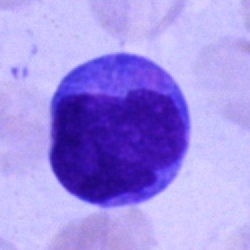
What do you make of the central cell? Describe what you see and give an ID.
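A round, smooth outline encloses a nucleus that fills most of the cell. The nuclear outline is irregular, indented along its upper edge. The cytoplasm stains blue. It is a blast.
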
